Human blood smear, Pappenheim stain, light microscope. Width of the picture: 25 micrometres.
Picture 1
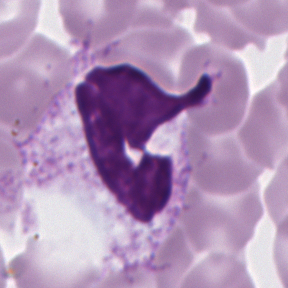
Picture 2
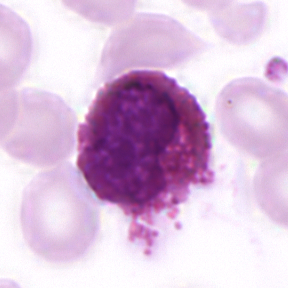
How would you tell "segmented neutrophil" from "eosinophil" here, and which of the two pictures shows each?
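Segmented neutrophil in picture 1, eosinophil in picture 2. Picture 1: chromatin dark purple and densely stained throughout the nucleus; no nucleoli. Cytoplasm abundant and very pale, almost colourless, with fine purple granules scattered through it. Outer border irregular and poorly defined; red cells directly against the right side. Picture 2: outline roughly round; nuclear material dense and dark. Cytoplasm mainly a crescent along the right side of the nuclear mass, holding coarse reddish-purple granules. Loose granules scattered outside the cell beyond its lower edge; a small separate granular fragment near the upper right corner of the picture. Chief difference: fine granules in the segmented neutrophil, coarse granules in the eosinophil.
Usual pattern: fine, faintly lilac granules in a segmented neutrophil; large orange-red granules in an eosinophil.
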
